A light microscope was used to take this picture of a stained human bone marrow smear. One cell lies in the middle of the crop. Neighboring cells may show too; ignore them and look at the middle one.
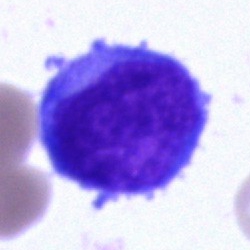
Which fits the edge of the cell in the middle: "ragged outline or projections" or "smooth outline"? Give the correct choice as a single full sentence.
The border of the cell is ragged or frayed, or shows projections, blebs or tags.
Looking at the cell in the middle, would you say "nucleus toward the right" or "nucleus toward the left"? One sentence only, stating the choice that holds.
In this cell, the nucleus is set toward the right side.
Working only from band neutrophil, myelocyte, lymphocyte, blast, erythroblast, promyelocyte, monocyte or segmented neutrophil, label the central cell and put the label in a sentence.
The centrally placed cell is classified as a blast.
